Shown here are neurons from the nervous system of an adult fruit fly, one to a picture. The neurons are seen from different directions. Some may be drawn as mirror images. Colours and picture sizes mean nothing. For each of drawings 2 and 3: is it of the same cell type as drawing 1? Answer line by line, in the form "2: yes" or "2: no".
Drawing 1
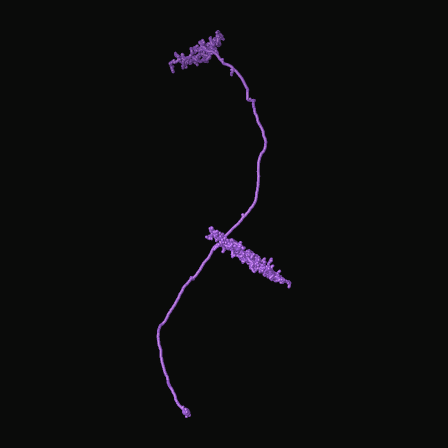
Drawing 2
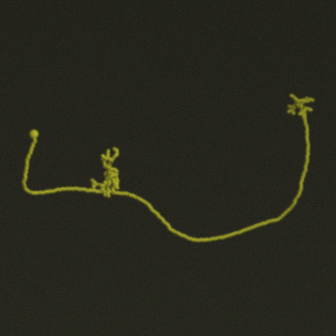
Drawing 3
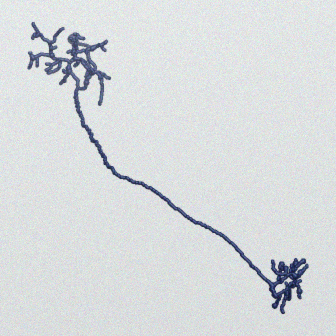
2: no
3: no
